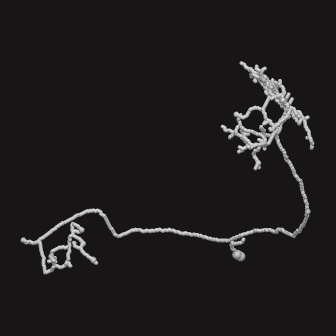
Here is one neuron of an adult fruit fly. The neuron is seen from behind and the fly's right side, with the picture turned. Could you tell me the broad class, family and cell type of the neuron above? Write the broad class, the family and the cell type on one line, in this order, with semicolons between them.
optic-lobe intrinsic neuron; MeLo; MeLo3a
